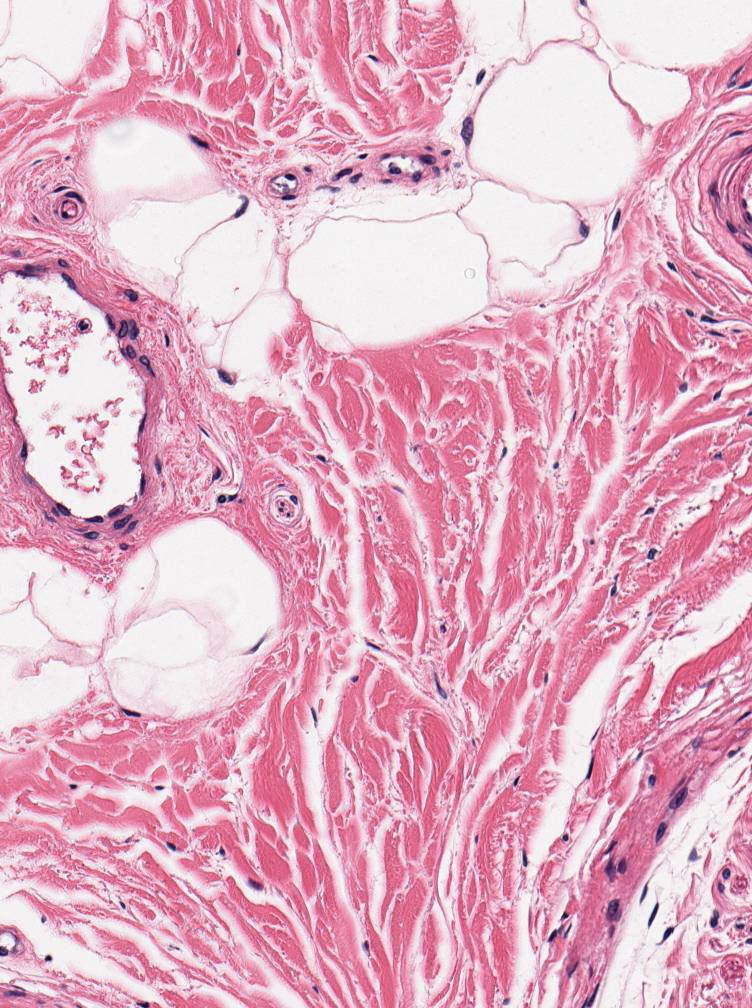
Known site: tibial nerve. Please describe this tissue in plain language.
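The field consists mainly of dense pink collagen bundles occupying the centre and lower part, with fat cells along the top and upper left. Centrally the bundles run mostly vertically, wavy and fanning. Between them lie sparse, thin, spindle-shaped fibroblast nuclei. The adipocytes are large, clear, polygonal spaces bounded by thin membranes.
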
